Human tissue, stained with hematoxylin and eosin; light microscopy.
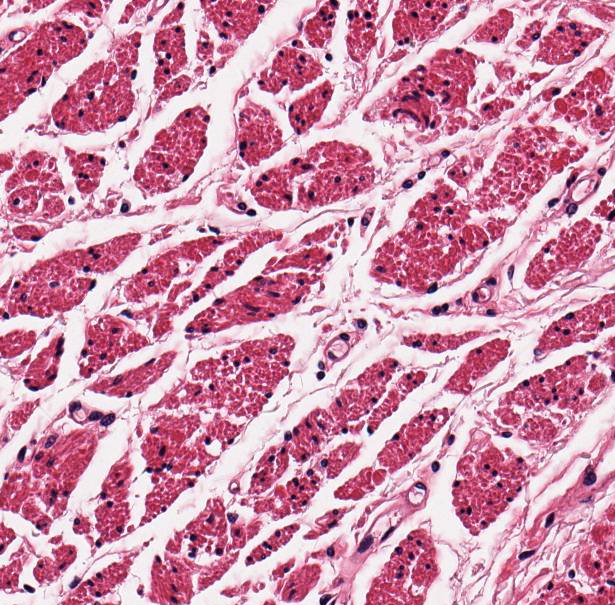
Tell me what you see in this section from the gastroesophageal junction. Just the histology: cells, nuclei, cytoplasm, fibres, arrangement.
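Across the whole field you'll see many separate muscle bundles, each set in pale connective tissue. Inside the bundles the fibres are mostly cut across, so they form a mosaic of small, rounded pink profiles. Scattered among those profiles are small, dark, rounded nuclei. Now look at the septa between bundles: a few small thin-walled vessels lie there, one near the centre of the field.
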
